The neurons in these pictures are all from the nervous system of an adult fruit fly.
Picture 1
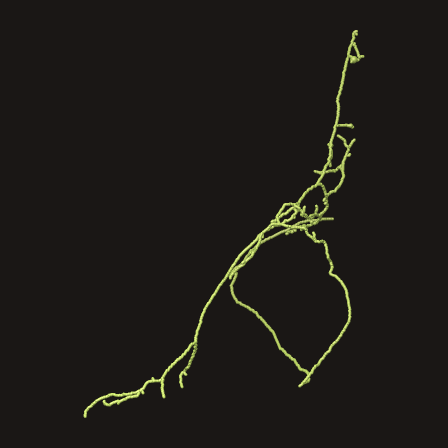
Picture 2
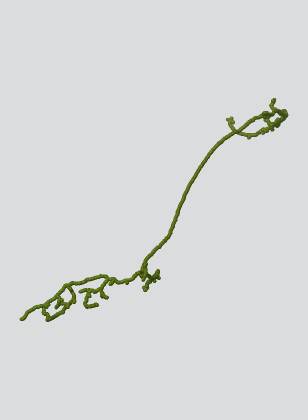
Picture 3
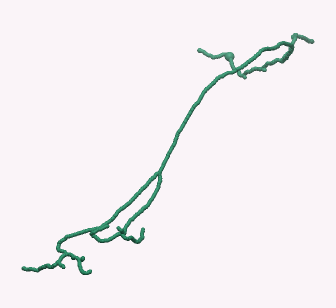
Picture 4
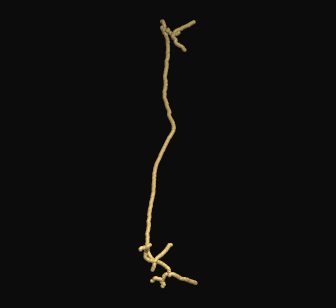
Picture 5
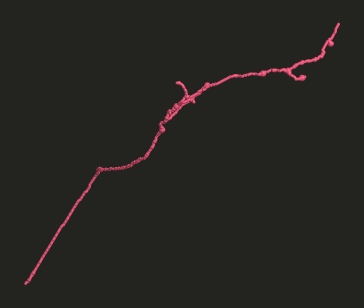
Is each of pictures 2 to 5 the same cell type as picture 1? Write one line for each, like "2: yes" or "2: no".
2: yes
3: yes
4: no
5: no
